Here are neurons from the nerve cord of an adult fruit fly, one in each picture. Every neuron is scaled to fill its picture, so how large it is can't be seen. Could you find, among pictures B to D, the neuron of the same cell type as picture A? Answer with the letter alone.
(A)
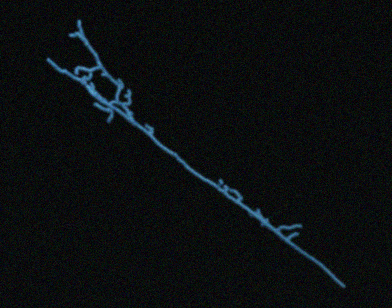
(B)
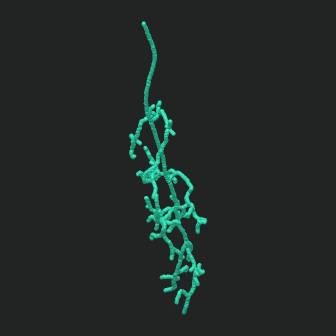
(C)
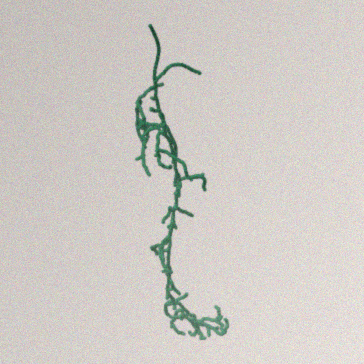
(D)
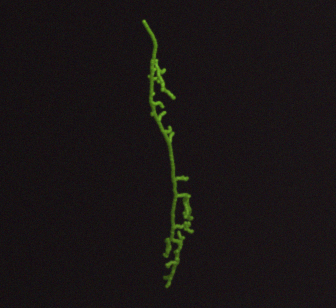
D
